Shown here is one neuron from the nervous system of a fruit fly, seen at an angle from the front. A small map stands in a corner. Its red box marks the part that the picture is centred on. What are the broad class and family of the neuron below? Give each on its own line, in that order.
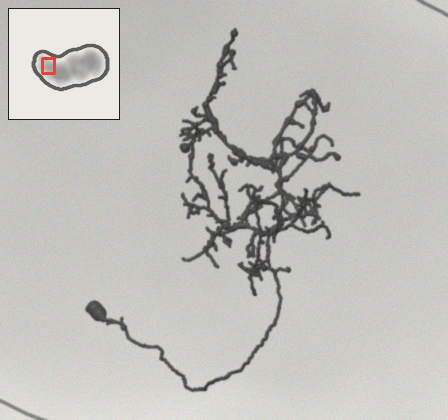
nerve-cord intrinsic neuron
hemilineage 13B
